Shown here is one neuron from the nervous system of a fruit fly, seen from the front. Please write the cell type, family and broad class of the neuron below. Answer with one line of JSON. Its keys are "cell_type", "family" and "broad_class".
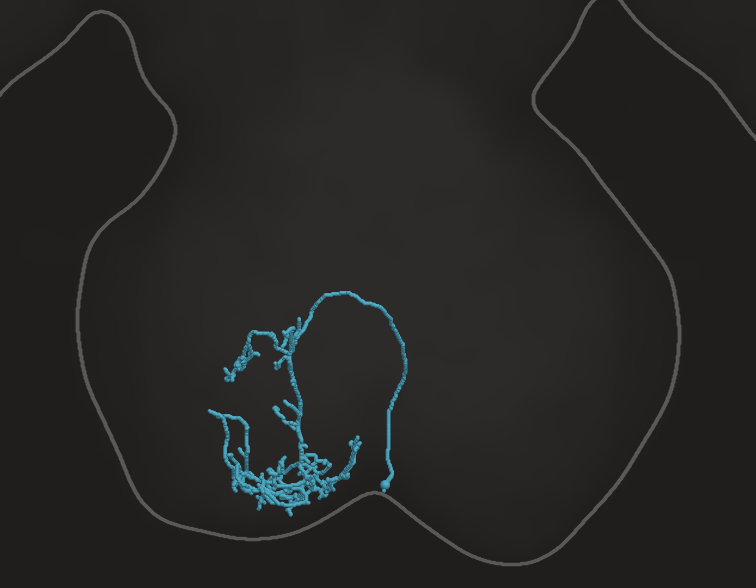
{"cell_type": "IN12B059", "family": "hemilineage 12B", "broad_class": "nerve-cord intrinsic neuron"}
